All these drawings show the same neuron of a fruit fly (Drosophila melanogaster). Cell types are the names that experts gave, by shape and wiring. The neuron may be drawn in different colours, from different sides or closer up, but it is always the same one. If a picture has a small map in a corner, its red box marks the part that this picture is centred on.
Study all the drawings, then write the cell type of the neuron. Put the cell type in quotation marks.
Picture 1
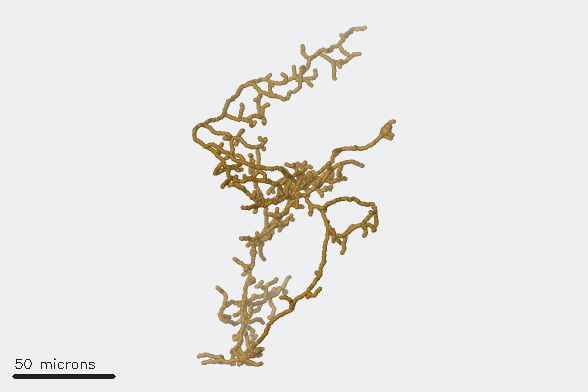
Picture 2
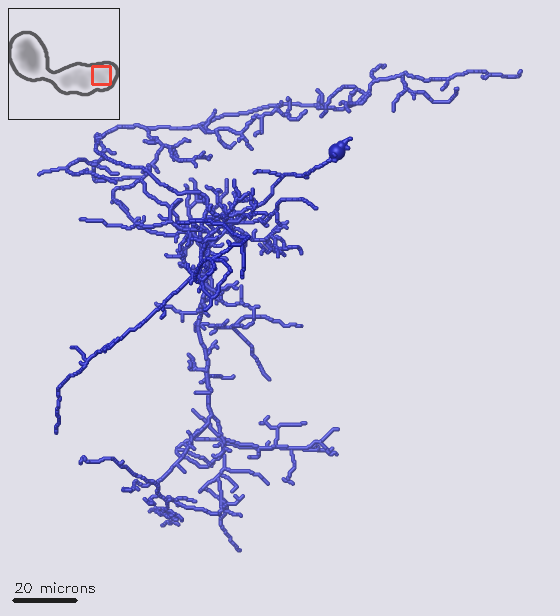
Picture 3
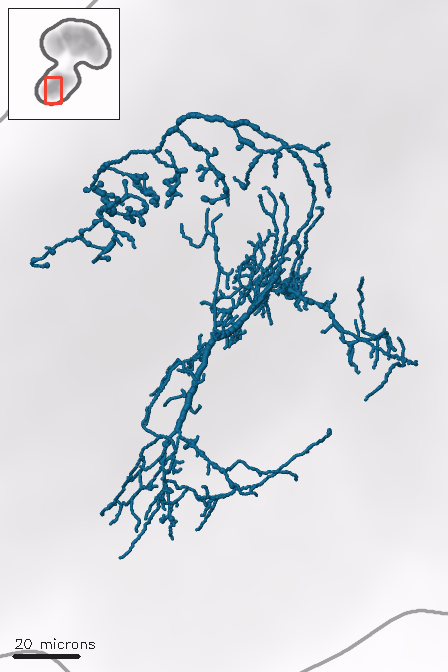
"IN19A032"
